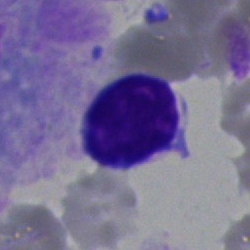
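Lymphocyte: smooth, roughly round outline. Nucleus fills almost the whole cell; cytoplasm very scant. Chromatin dense, deep dark purple. Thin sliver of pale blue cytoplasm at the right edge.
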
